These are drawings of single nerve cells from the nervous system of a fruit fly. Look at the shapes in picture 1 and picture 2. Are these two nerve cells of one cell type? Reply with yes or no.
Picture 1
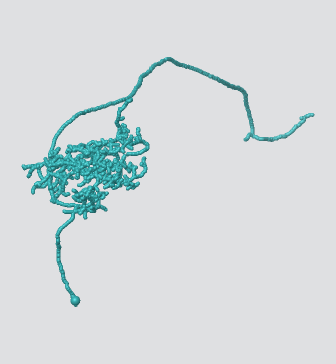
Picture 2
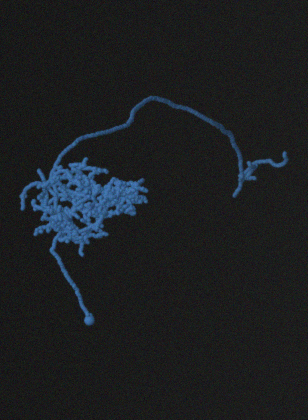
no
